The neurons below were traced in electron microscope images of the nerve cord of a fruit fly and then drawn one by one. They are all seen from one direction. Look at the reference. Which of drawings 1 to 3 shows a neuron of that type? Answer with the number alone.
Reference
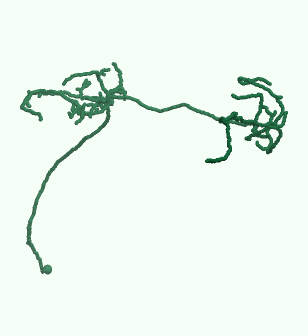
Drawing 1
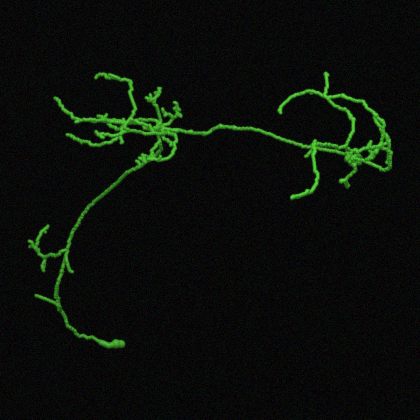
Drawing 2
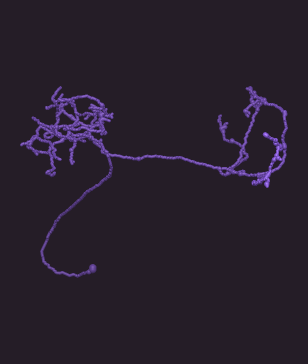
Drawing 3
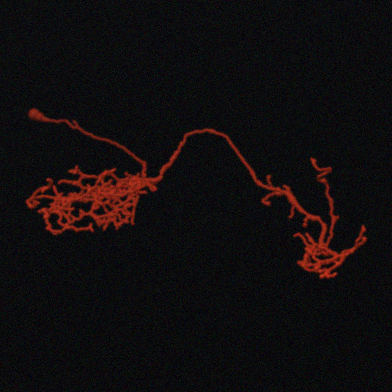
1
